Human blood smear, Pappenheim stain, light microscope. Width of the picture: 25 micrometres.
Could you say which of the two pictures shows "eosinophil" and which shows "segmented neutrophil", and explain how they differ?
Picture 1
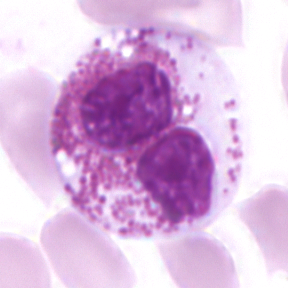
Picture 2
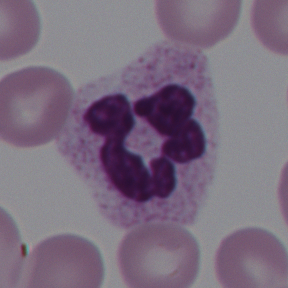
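The eosinophil appears in picture 1, and the segmented neutrophil in picture 2. The eosinophil's nucleus has two lobes, one at the upper left and one at the lower right of the cell.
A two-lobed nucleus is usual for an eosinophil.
Its cytoplasm holds many coarse reddish granules, most crowded on the left side, with pale cytoplasm between them. The segmented neutrophil's cytoplasm, by contrast, is plentiful and pale pinkish-lilac, with fine, small violet-pink granules scattered evenly through it and no visible vacuoles.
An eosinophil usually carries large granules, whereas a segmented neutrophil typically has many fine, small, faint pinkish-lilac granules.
In both cells the chromatin is dense and dark purple; in the segmented neutrophil it is also coarsely clumped, and no nucleoli are visible.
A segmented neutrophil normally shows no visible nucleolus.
The segmented neutrophil's nucleus is about 11 micrometres across, and its outline is irregular and somewhat angular rather than round.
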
